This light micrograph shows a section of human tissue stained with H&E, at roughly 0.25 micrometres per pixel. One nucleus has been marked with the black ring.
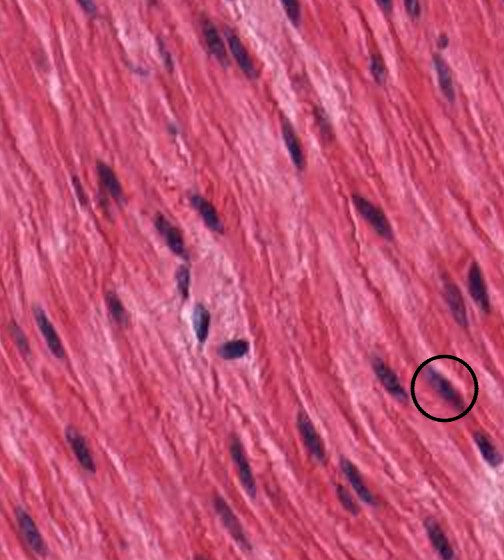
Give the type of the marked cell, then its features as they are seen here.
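This is a smooth muscle cell. The nucleus is elongated and dark purple, with its long axis running diagonally across the field. The cytoplasm is pink and streaked with fine lengthwise lines, and no clear outline separates it from the neighbouring pink tissue.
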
